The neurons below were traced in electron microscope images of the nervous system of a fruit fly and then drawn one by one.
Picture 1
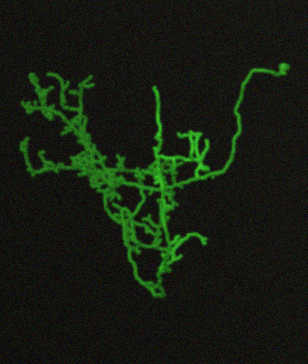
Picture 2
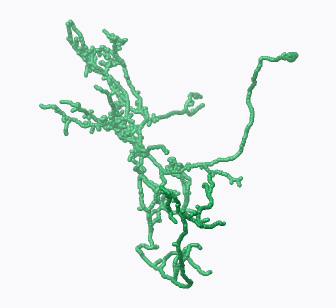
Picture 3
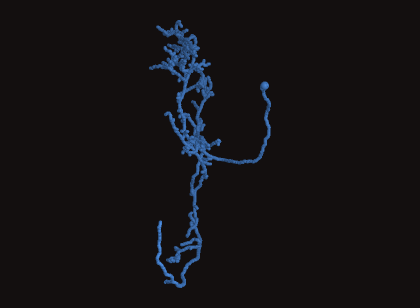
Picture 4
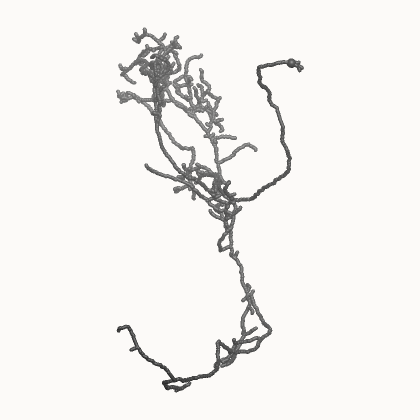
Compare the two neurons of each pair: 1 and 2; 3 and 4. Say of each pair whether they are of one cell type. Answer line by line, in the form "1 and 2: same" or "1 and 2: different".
1 and 2: same
3 and 4: same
